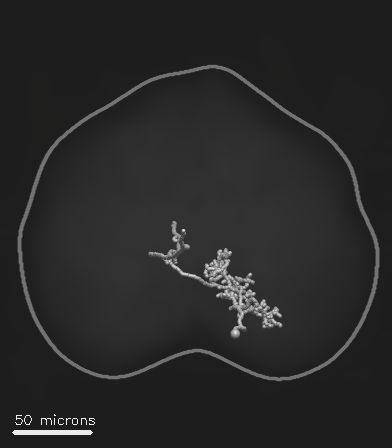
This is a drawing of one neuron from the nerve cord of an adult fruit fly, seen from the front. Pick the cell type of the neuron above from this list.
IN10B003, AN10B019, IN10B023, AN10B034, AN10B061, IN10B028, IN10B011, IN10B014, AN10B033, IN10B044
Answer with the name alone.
AN10B034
